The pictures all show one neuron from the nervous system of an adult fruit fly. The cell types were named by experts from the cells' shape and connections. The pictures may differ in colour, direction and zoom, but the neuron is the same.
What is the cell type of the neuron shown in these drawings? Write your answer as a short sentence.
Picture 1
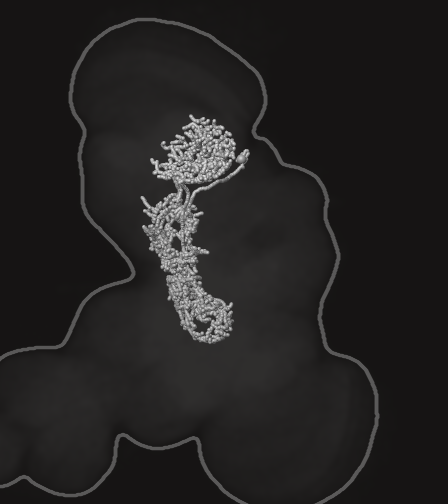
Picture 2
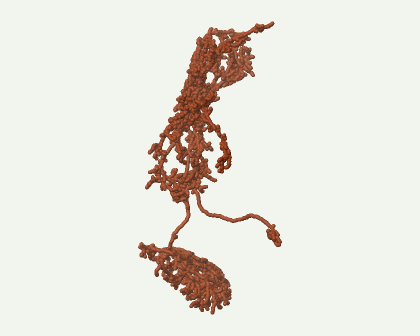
The cell type is LoVC2.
